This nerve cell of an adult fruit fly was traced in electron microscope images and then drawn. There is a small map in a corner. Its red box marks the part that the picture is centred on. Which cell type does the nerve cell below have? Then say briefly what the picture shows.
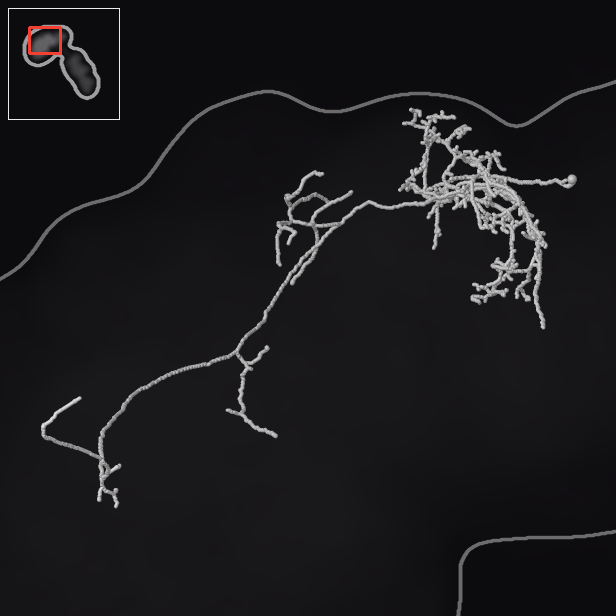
The cell type is AVLP120. Its broad class is central-brain intrinsic neuron. The cell body can be seen at the upper right of the picture. Dozens of branch ends can be seen.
